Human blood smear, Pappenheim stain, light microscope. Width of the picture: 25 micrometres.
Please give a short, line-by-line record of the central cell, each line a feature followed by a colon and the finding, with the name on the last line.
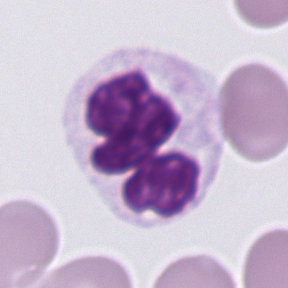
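Nucleus: two main lobes joined by a narrow connection
Lobe position: one upper left, one lower right
Chromatin: dense, clumped, dark purple
Granules: fine, faint lilac, in the cytoplasm
Name: segmented neutrophil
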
